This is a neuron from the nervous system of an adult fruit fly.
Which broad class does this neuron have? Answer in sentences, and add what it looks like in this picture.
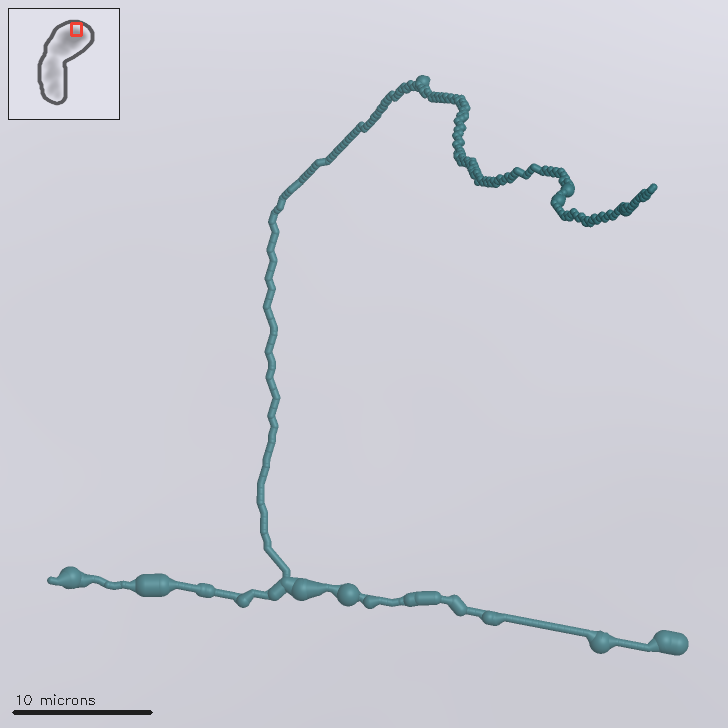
This is an optic-lobe intrinsic neuron. No cell body is drawn. From left to right in the picture it spans about 45 microns. It has a dozen or fewer branch ends.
